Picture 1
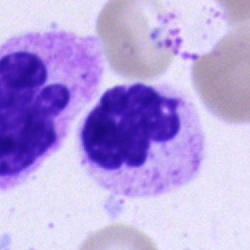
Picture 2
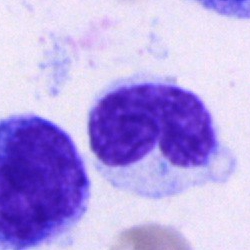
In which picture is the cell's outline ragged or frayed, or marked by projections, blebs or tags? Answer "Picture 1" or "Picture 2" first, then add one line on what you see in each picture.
Picture 2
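Picture 1: The cell has a smooth, roughly round outline.
Picture 2: A small pale rounded bulge projects from the lower right edge of the cell.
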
